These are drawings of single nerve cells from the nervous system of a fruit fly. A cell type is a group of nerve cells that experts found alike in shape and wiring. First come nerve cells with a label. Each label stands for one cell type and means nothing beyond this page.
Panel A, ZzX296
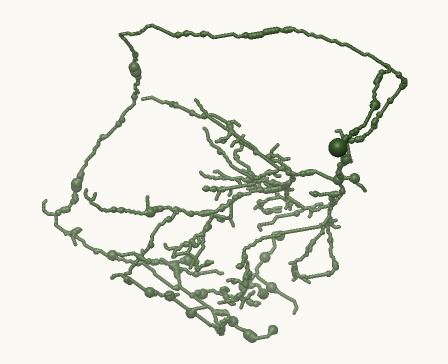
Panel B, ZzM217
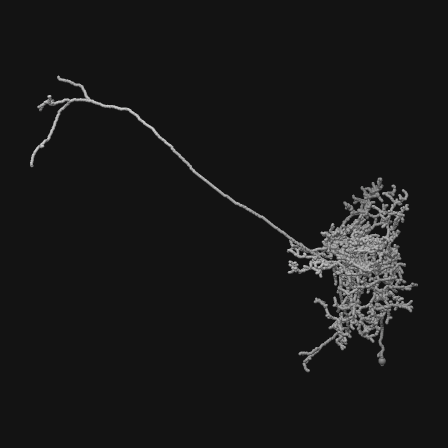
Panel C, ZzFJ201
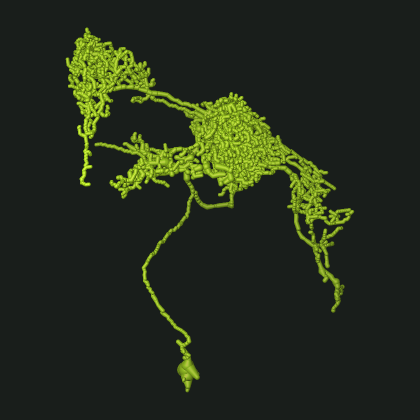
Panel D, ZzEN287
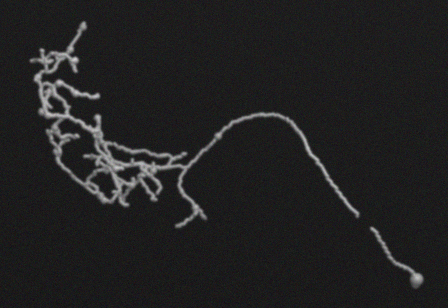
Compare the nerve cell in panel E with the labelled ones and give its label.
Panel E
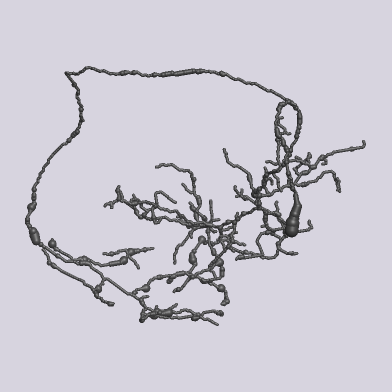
ZzX296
